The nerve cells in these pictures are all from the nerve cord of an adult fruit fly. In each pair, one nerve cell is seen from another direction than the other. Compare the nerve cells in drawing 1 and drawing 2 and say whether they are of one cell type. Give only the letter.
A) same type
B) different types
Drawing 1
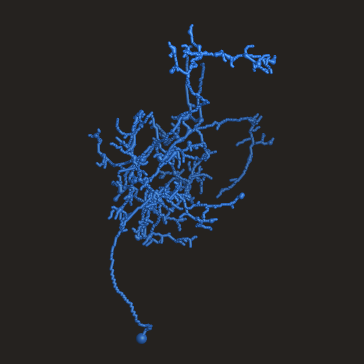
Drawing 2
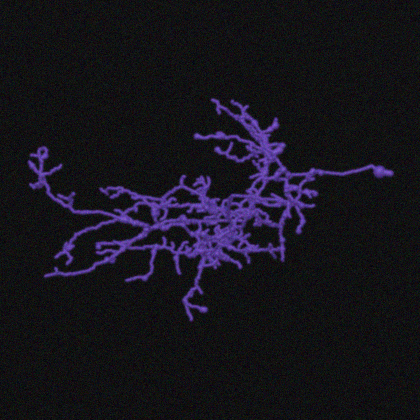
A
